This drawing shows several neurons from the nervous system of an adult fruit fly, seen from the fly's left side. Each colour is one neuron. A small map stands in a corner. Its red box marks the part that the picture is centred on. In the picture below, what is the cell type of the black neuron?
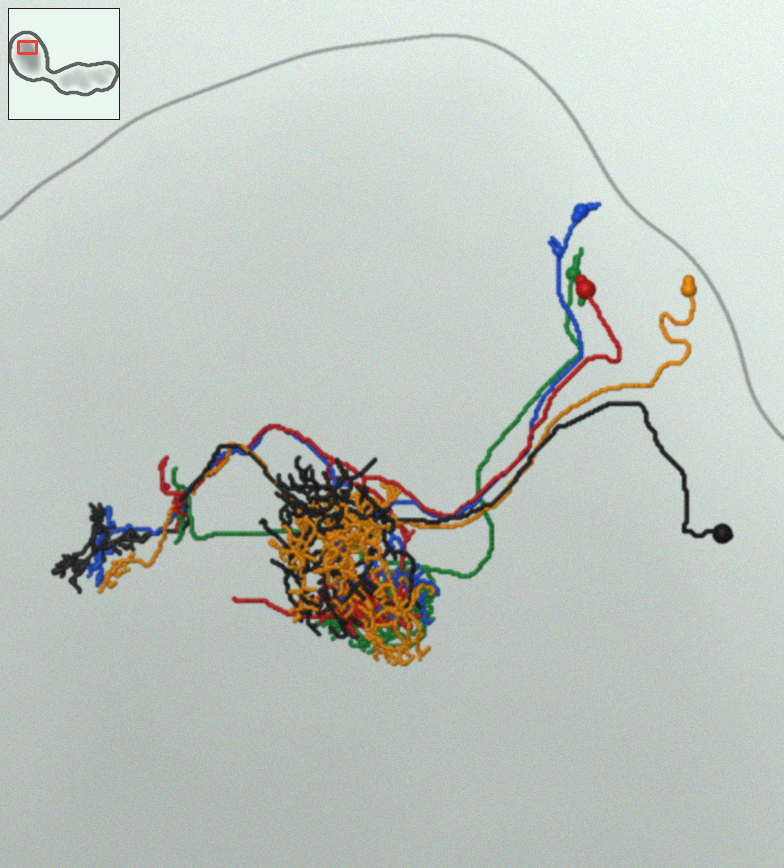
FR1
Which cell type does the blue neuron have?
FR2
